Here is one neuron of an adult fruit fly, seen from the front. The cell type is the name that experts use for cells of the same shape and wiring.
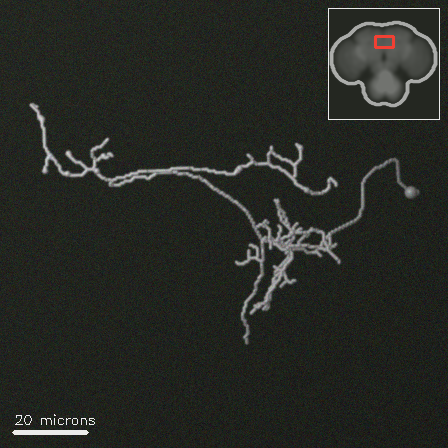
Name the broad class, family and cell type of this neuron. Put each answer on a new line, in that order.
central-brain intrinsic neuron
class CX
FS1A_c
